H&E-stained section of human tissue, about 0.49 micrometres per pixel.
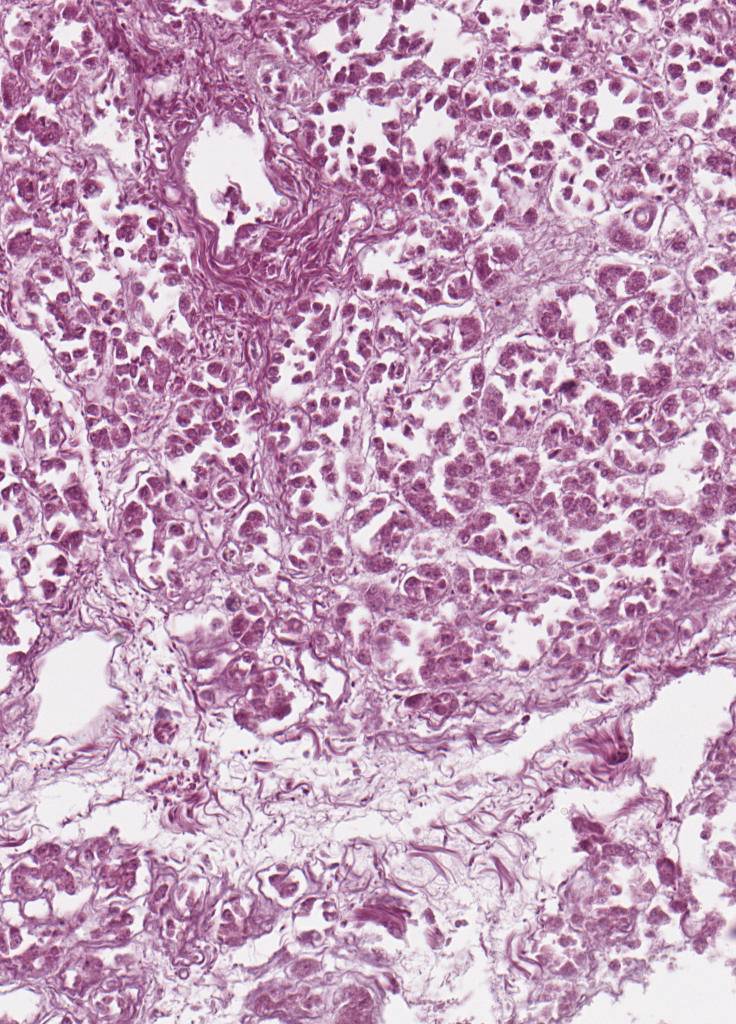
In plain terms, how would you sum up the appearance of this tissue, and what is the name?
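Small clusters and acinus-like groups of epithelial cells fill the upper two-thirds of the field. In the centre, thin, delicate fibrous strands separate these clusters. In the upper left, dense, wavy collagen bundles surround a rounded empty space. Across the lower third runs a horizontal band of loose, pale, wispy connective tissue. The tissue is pancreas.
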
